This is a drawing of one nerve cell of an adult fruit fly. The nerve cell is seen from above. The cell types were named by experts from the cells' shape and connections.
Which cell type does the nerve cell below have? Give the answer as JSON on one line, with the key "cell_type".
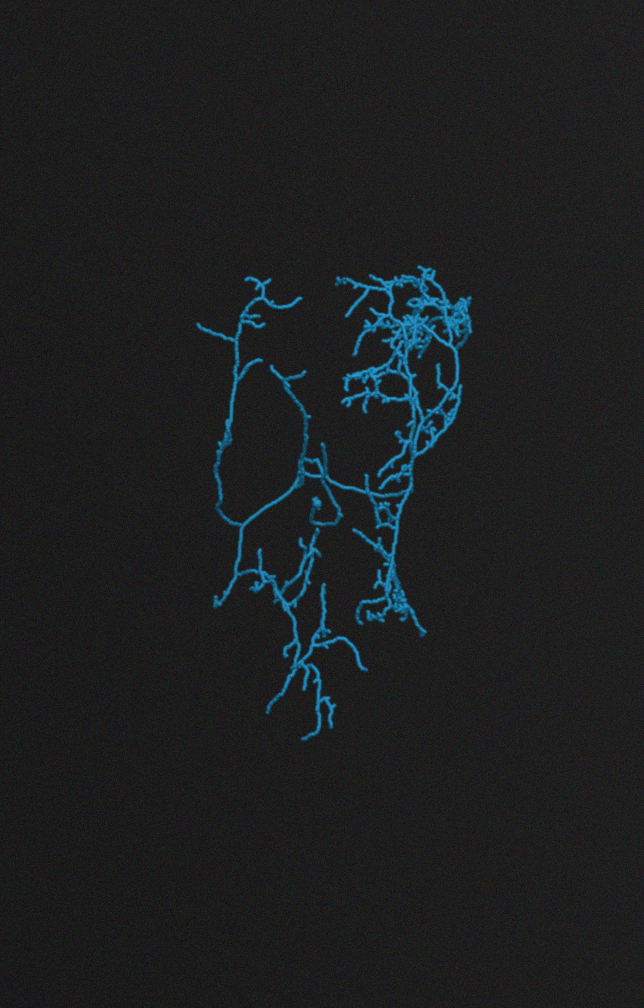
{"cell_type": "IN12B016"}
